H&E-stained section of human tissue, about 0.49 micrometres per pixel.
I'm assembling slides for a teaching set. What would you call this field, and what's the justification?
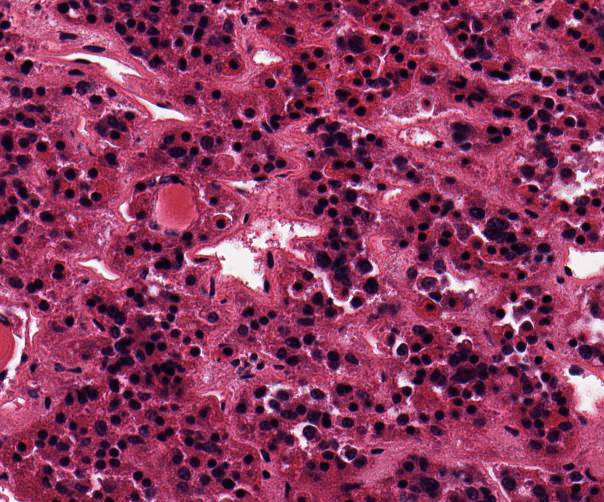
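Take this field as the pars distalis of the pituitary. See how many cells have bright red, granular cytoplasm, mixed in among cells whose cytoplasm is paler pink-purple.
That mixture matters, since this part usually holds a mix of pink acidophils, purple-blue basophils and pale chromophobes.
Most nuclei are small, round, dark and fairly uniform, and no fat cells appear anywhere.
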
